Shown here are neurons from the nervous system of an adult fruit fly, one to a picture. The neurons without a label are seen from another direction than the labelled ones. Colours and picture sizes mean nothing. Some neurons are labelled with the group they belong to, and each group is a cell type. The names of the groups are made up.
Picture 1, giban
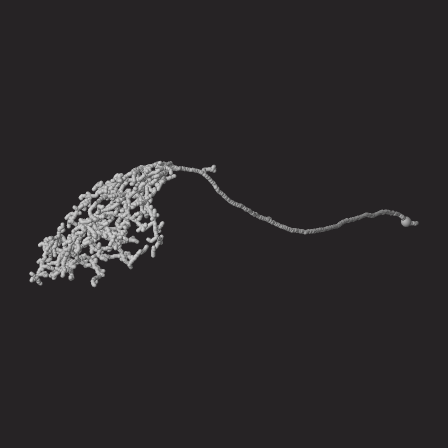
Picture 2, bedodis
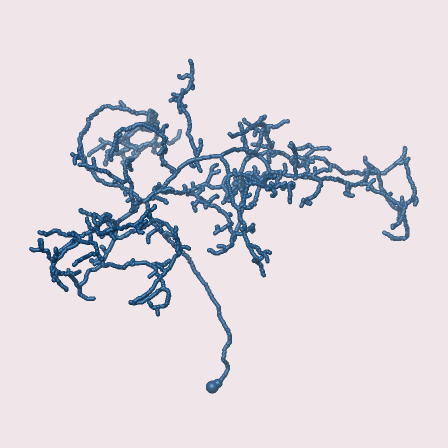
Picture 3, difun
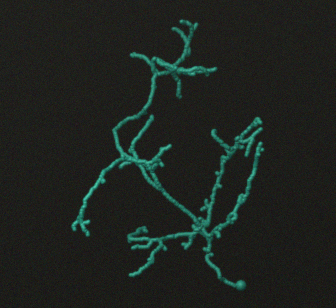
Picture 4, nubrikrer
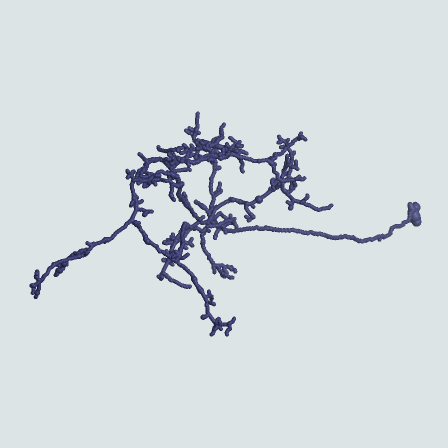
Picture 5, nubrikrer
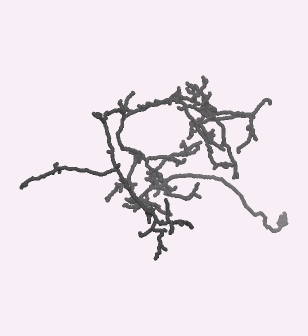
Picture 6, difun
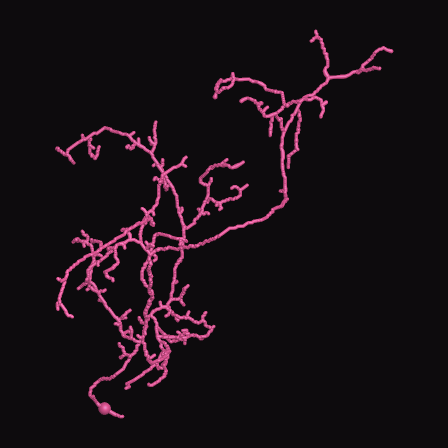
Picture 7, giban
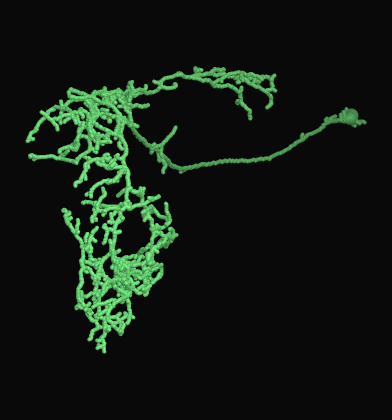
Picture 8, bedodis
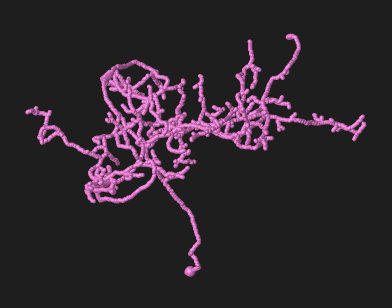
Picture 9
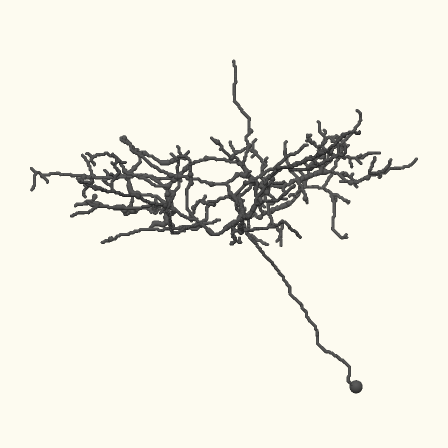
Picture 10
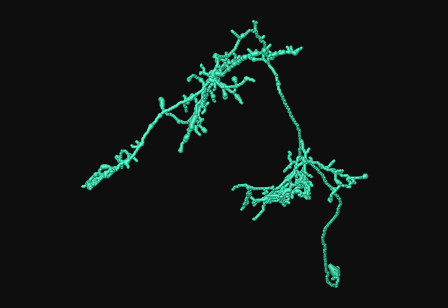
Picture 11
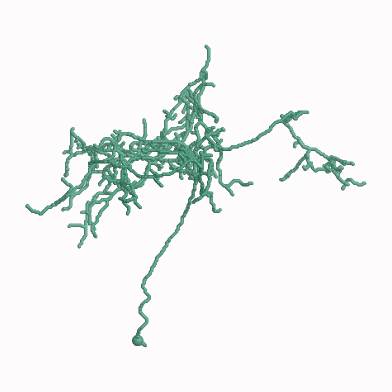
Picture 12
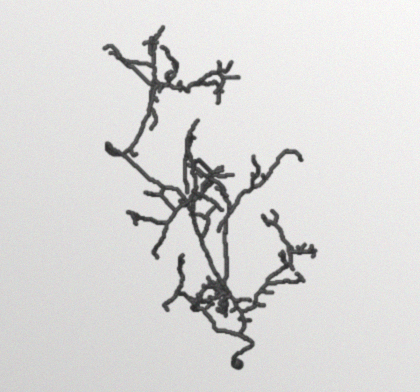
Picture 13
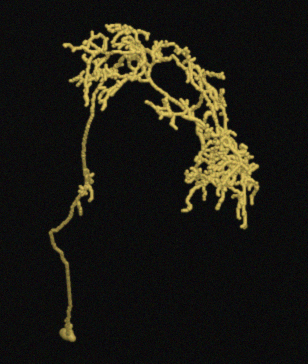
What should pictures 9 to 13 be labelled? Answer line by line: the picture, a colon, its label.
9: bedodis
10: nubrikrer
11: bedodis
12: difun
13: giban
